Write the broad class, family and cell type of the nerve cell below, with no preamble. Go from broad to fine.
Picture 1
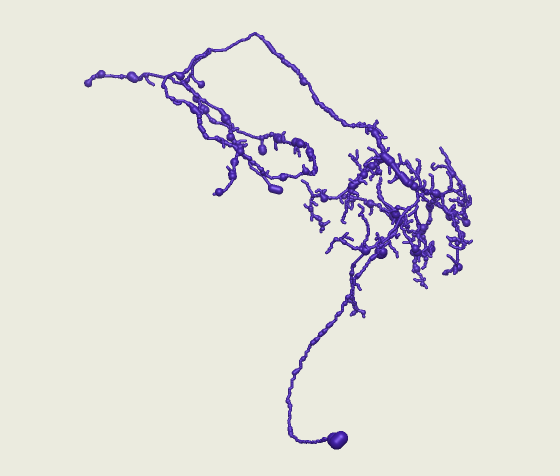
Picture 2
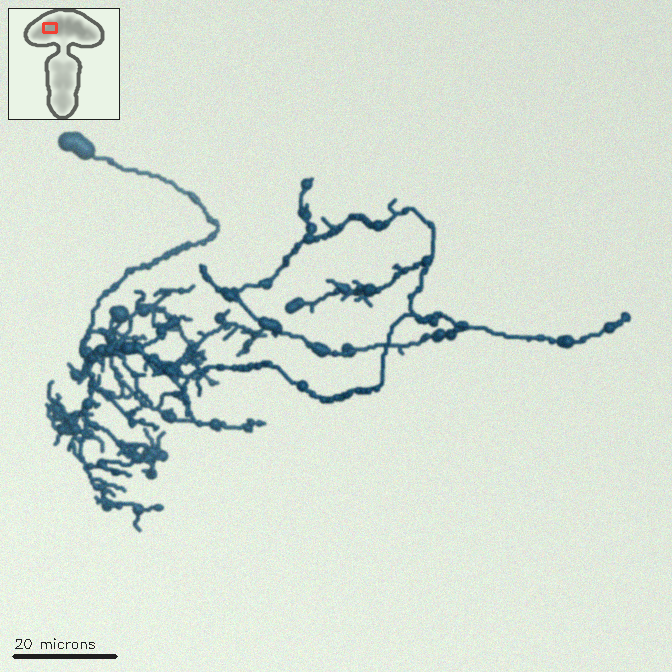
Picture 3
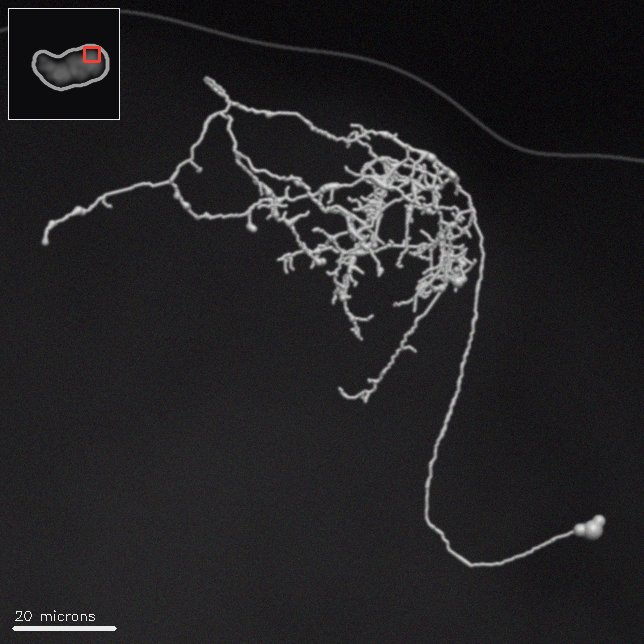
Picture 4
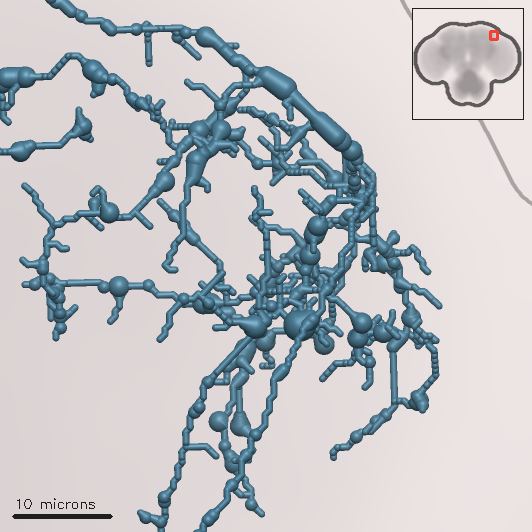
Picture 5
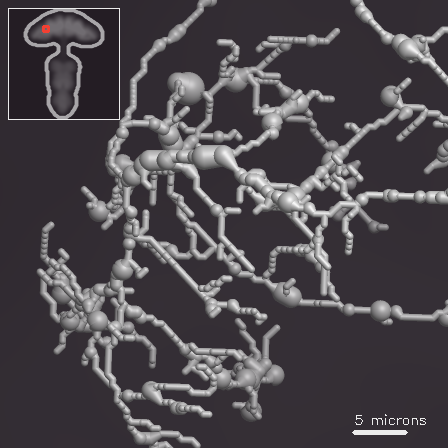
central-brain intrinsic neuron; hemilineage VPNl&d1_dorsal; CB1389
